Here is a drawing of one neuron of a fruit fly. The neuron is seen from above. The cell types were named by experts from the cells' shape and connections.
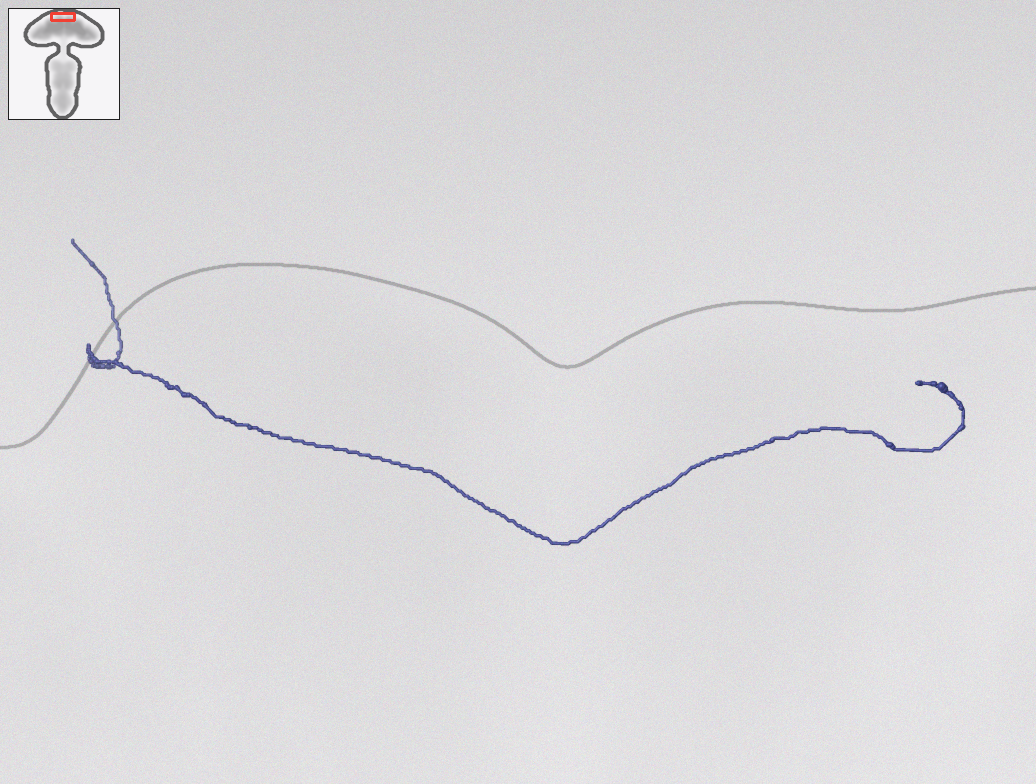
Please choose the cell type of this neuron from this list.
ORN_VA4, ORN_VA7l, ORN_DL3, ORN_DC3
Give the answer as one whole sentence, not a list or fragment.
By its cell type, the neuron is ORN_DL3.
